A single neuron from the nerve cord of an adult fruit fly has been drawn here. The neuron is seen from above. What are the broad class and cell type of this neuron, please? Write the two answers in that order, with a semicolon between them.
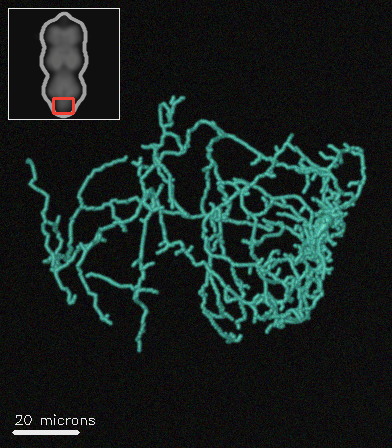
nerve-cord intrinsic neuron; INXXX350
